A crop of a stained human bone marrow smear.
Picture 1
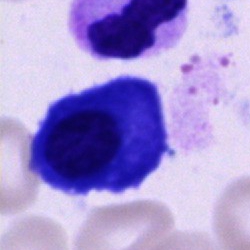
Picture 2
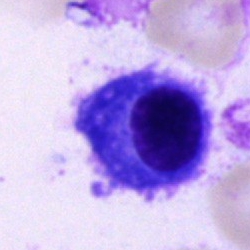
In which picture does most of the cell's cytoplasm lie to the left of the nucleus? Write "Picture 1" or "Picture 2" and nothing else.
Picture 2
